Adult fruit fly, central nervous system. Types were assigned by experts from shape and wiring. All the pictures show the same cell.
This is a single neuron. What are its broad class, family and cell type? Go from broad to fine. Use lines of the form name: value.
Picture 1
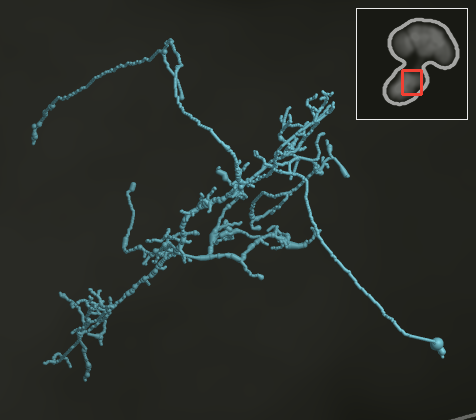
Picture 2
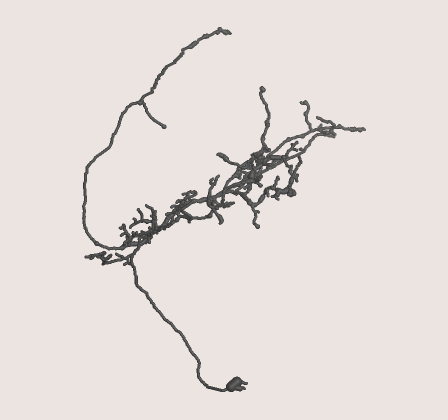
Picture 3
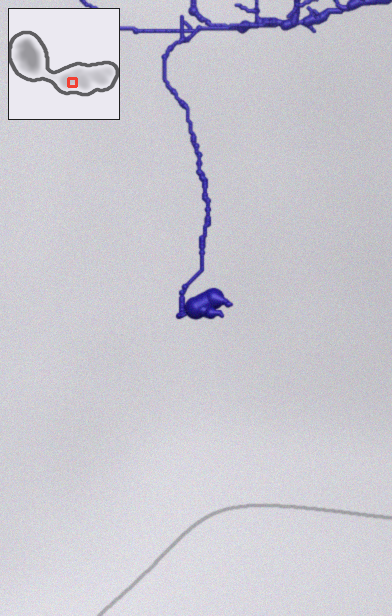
broad class: nerve-cord intrinsic neuron
family: hemilineage 12A
cell type: IN12A050_a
